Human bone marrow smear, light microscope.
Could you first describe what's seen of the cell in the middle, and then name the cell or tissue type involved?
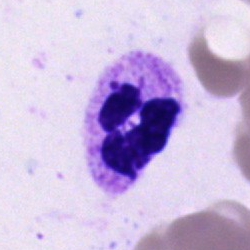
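The cell has a smooth oval outline, longer from top to bottom than from side to side. Its chromatin is dense and very dark purple throughout the nucleus. No nucleoli are visible. The cytoplasm shows no clear vacuoles. This is a segmented neutrophil.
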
